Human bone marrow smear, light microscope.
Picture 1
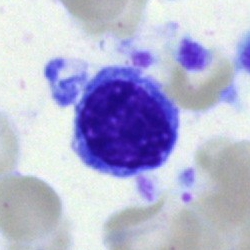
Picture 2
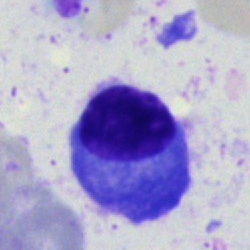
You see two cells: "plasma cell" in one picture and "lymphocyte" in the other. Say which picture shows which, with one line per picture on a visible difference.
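Picture 1: lymphocyte. The cytoplasm forms only a thin rim around the nucleus.
Picture 2: plasma cell. The cytoplasm is ample, forming a broad zone below the nucleus.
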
